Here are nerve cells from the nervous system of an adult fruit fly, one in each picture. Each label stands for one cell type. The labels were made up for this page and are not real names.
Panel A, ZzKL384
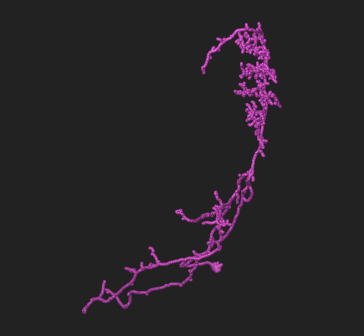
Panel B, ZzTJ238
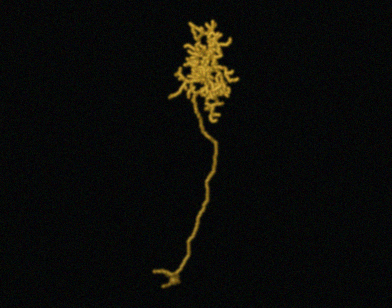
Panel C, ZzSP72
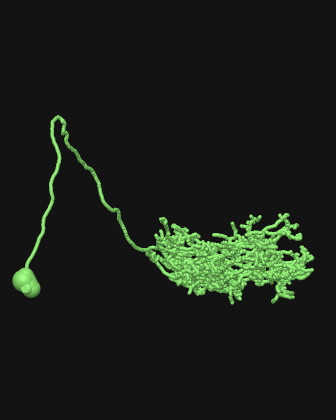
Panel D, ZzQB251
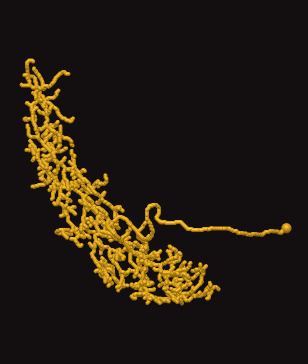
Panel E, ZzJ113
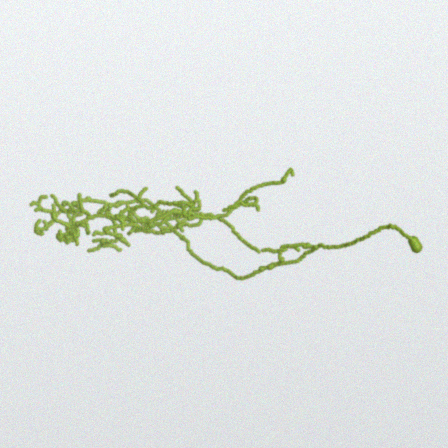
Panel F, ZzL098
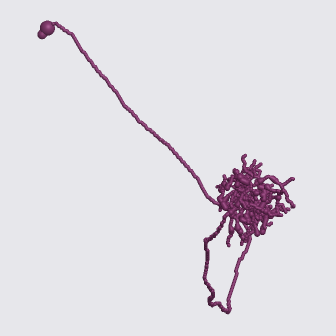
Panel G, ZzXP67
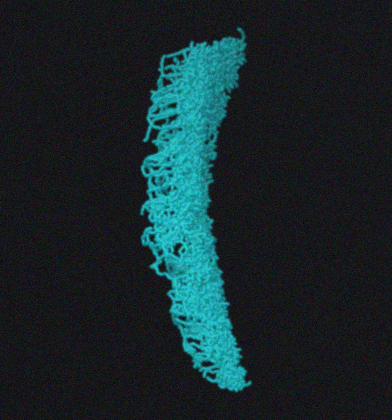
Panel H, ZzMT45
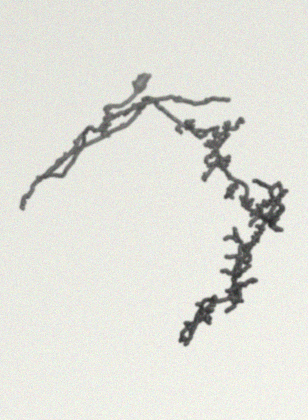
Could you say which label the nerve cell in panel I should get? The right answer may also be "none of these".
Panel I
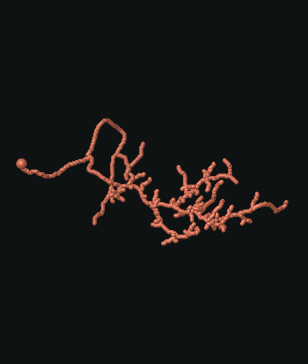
ZzMT45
